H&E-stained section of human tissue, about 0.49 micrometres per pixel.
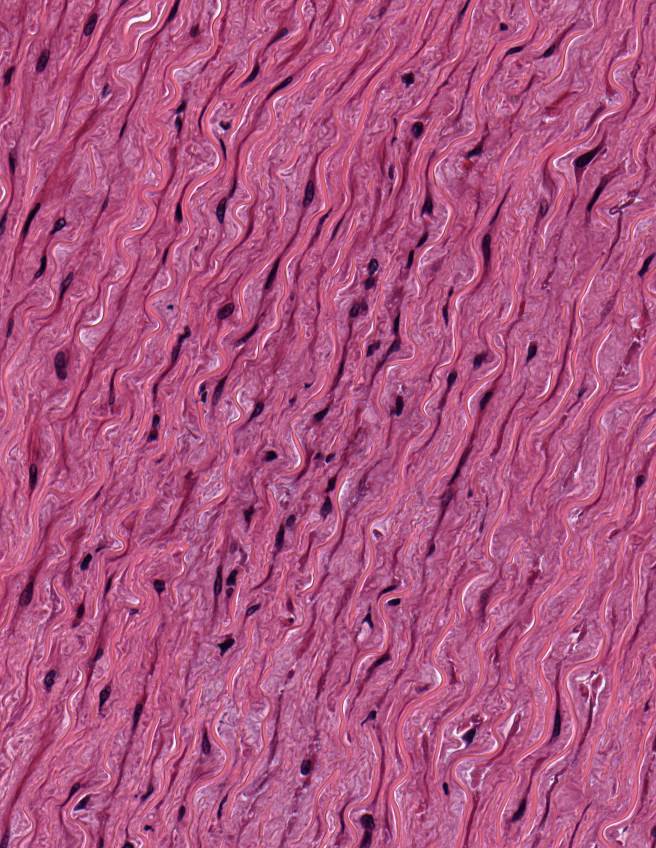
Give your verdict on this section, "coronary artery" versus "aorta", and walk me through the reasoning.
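It's aorta. What decides it: the many thin, bright pink, glassy bands, running parallel in a wavy, crimped course.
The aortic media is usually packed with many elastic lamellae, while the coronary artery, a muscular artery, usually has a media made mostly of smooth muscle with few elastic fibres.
The field is one uniform sheet of parallel bands, with scattered elongated dark purple nuclei lying parallel to them.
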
